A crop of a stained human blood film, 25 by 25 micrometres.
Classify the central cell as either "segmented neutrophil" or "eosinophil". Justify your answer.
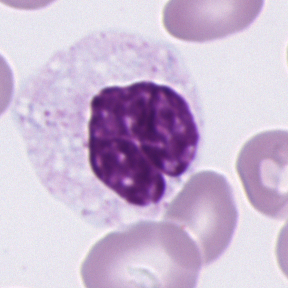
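This is a segmented neutrophil, not an eosinophil. Its granules are fine and pink-violet, scattered through abundant, very pale greyish cytoplasm, rather than large and bright orange-red.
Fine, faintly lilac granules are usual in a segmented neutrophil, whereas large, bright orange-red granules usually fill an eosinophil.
The nucleus is folded, with grooves dividing it into lobe-like parts, and its chromatin is dark purple and condensed with small paler gaps.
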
